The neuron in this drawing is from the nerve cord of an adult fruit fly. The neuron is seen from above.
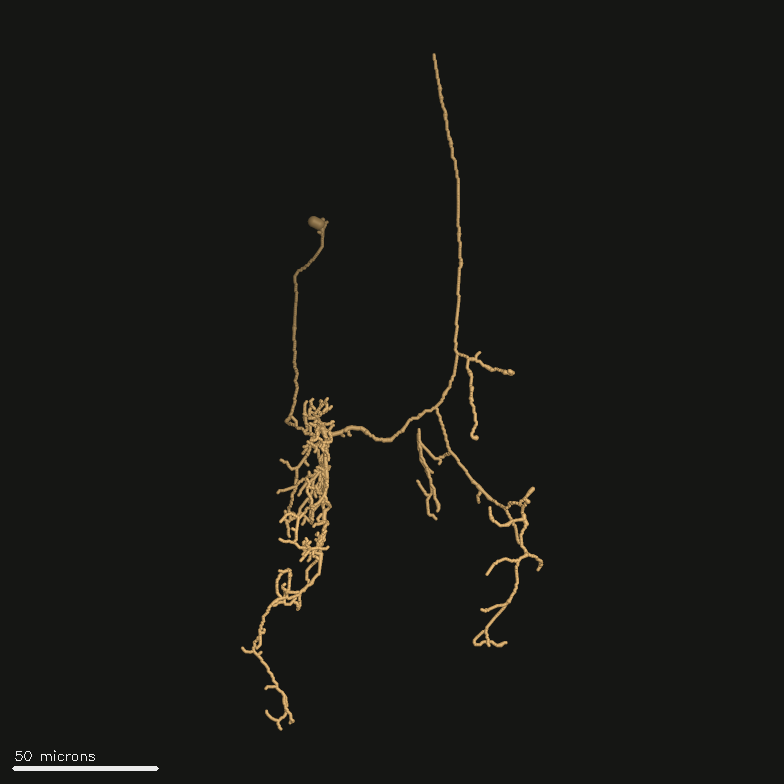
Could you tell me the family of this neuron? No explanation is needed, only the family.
hemilineage 07B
